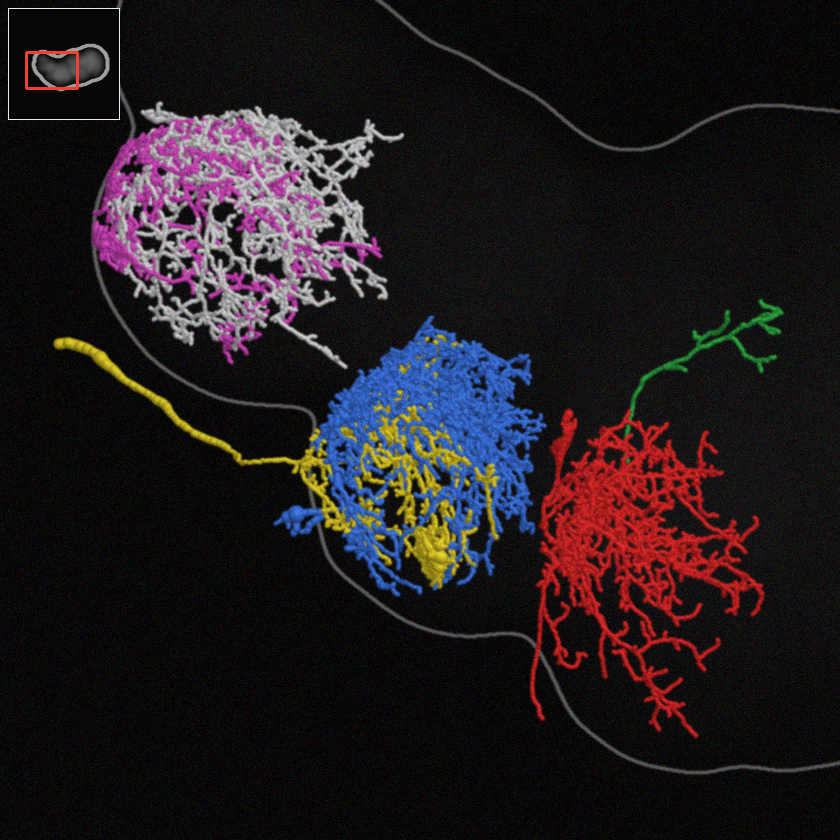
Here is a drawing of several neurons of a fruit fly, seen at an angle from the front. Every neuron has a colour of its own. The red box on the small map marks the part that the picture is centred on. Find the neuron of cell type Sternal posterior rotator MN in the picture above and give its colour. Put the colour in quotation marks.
"red"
